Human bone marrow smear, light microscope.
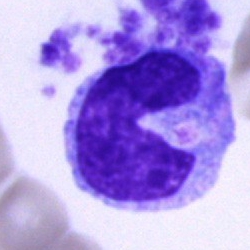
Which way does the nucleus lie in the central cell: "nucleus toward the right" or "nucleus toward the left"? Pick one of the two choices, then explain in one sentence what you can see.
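Nucleus toward the left. The pale lilac-blue cytoplasm is widest on the right side of the cell.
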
